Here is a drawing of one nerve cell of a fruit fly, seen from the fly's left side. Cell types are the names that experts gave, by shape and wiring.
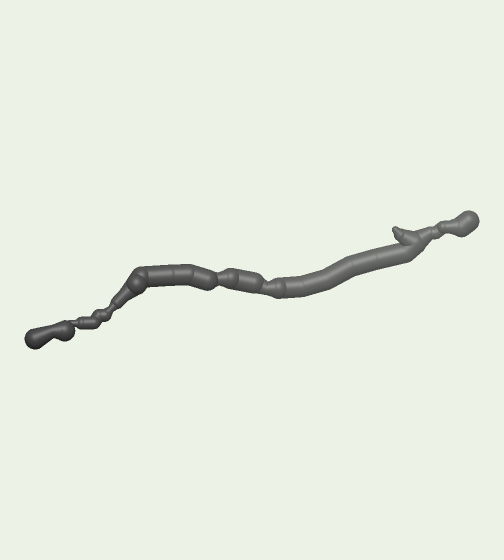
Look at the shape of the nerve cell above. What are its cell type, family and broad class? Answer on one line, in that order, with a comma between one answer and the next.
R1-R6, class visual, photoreceptor or other optic-lobe sensory neuron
